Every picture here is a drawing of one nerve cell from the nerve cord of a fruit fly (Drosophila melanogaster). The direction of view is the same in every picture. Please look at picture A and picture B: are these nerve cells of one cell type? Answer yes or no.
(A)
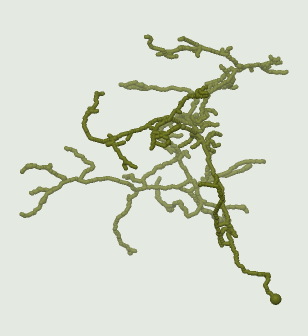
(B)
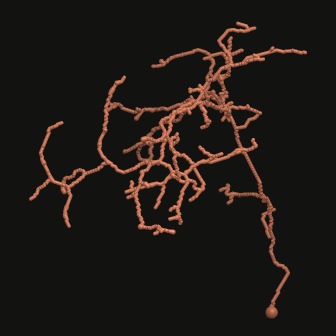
yes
